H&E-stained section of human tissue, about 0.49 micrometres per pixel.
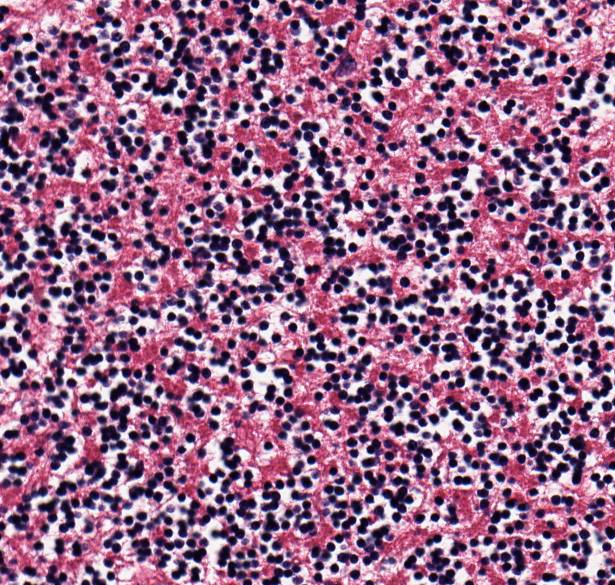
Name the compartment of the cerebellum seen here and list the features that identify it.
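This is the granular layer. Check one: the nuclei are small, round and deeply stained blue-black, nearly all of much the same small size.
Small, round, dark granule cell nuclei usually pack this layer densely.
Check two: each cell has very little visible cytoplasm, and irregular pink fibrillary patches are scattered between the nuclei.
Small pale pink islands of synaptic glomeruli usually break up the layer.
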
